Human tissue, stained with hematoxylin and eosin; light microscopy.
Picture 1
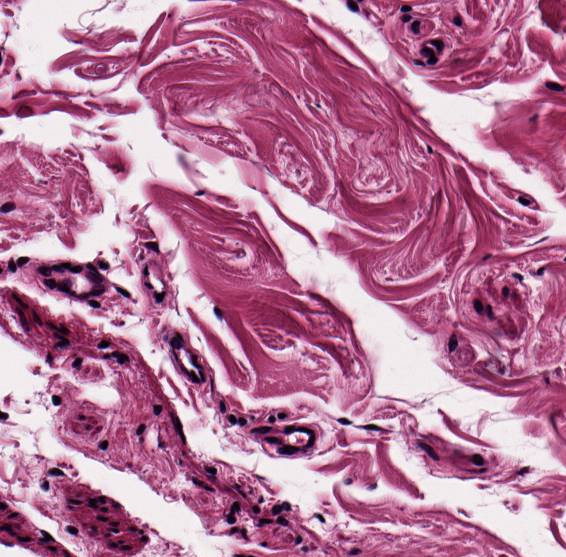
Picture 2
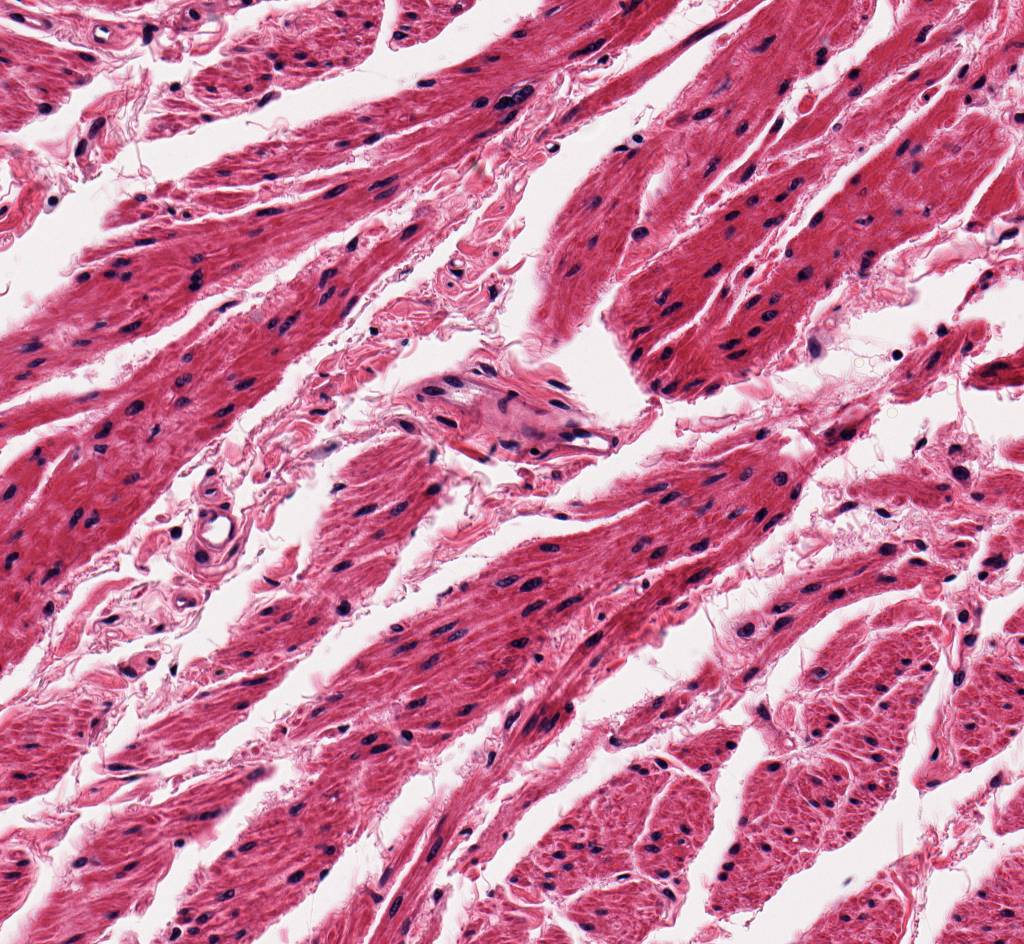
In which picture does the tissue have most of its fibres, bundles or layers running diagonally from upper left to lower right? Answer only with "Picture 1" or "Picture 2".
Picture 1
